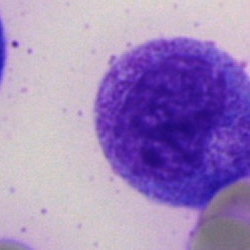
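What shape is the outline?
Roughly round and smooth.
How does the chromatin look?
Mottled, with darker clumped patches.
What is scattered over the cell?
Fine purple-red granules.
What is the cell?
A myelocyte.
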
